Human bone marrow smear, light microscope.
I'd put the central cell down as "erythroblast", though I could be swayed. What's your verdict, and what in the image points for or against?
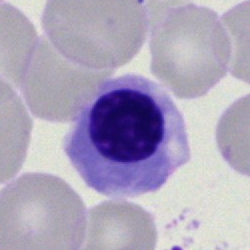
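Deciding: cytoplasm pale bluish-lilac; chromatin dense, dark purple.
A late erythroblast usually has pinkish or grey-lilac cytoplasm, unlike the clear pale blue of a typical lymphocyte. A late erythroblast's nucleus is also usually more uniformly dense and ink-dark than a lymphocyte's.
Erythroblast fits; lymphocyte does not. Only the bluish part of the tint could also suit a lymphocyte. Outline angular, with several fairly straight edges. No distinct granules in the cytoplasm. Red cells touch it on the upper left.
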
